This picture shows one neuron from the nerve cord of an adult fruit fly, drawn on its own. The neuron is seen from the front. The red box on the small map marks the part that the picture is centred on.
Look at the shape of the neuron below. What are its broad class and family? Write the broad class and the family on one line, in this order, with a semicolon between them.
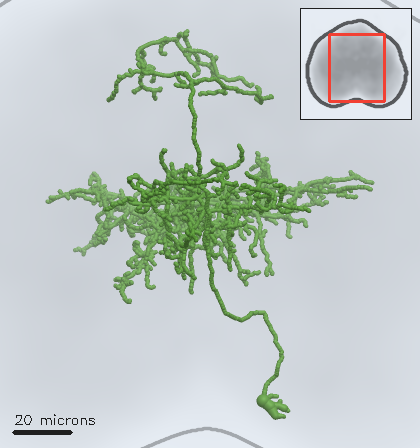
nerve-cord intrinsic neuron; hemilineage 12B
